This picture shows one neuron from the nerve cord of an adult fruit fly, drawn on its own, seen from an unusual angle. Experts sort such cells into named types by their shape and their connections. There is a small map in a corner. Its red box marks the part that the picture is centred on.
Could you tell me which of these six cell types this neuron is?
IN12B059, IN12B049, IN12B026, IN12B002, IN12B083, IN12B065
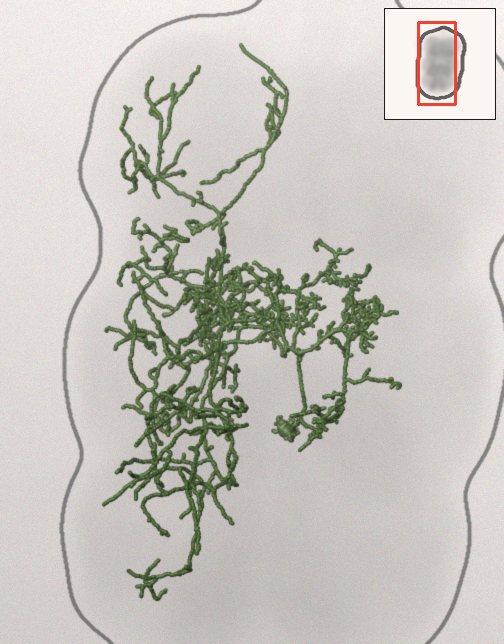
IN12B002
